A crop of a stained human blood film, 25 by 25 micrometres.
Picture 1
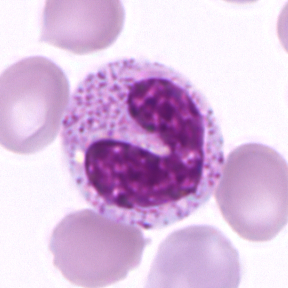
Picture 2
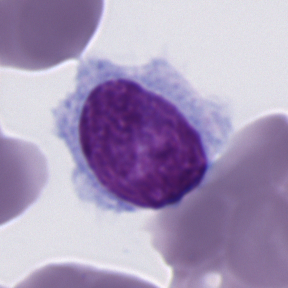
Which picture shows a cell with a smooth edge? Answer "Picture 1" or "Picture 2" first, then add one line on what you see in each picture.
Picture 1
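Picture 1: The outline of the cell is round and smooth.
Picture 2: The cell's outline is irregular, with a ragged edge.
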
